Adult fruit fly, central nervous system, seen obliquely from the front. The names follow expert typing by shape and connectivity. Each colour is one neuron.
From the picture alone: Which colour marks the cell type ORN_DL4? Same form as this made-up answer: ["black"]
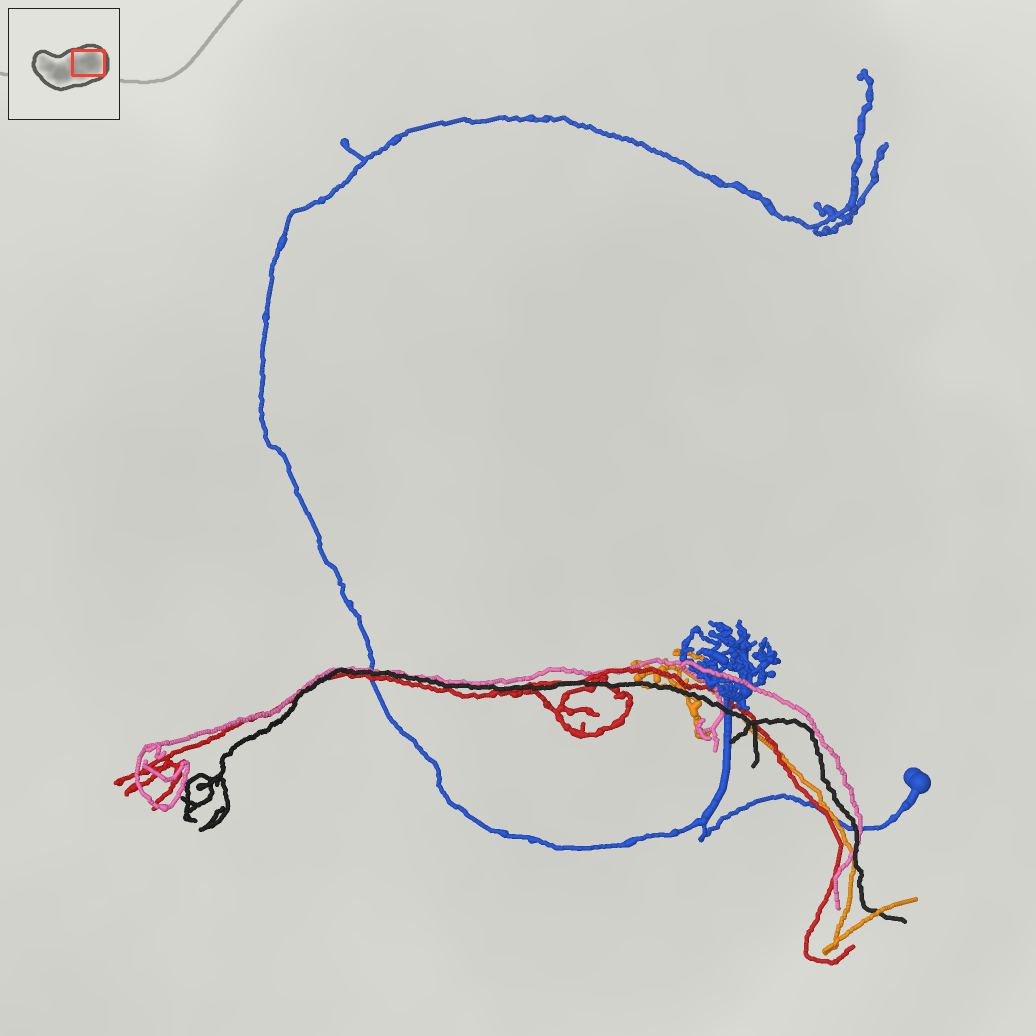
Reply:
["pink"]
